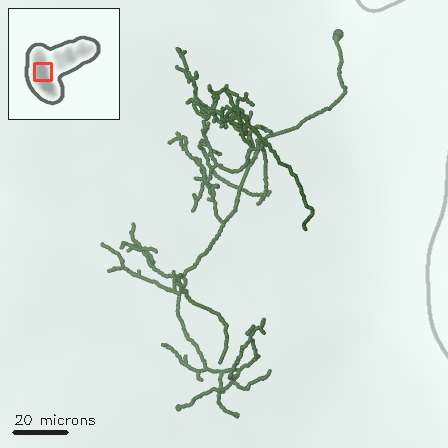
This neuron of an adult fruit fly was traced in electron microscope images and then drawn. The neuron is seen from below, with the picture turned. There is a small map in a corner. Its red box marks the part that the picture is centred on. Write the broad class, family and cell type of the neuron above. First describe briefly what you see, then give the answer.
Its cell body lies at the upper right of the picture. By the scale bar it is about 150 microns tall in this view. The picture shows dozens of branch ends. Its broad class is central-brain intrinsic neuron. Its family is hemilineage VLPd&p1_posterior. It is of cell type SMP248_c.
